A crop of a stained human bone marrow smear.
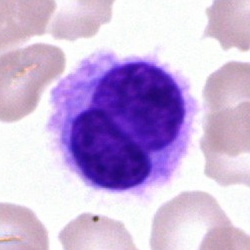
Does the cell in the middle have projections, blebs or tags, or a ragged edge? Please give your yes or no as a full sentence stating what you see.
Yes, the edge of this cell is rough, not smooth.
